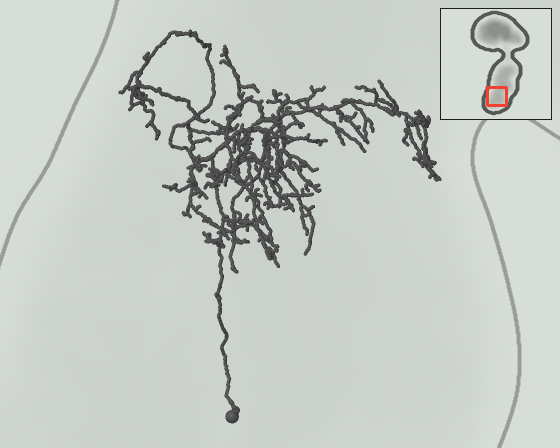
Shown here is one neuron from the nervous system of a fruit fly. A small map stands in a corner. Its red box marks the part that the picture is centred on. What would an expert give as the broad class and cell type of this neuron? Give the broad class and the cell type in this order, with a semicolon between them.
nerve-cord intrinsic neuron; INXXX387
